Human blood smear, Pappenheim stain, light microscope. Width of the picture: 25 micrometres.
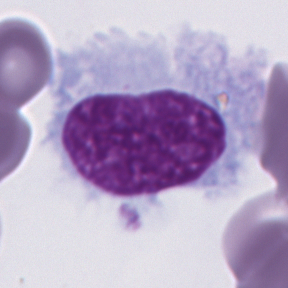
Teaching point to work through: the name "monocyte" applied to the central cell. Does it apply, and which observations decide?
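Monocyte is not the right name here; the central cell is a hairy cell. What decides it is the ragged outline, fringed with fine hair-like projections.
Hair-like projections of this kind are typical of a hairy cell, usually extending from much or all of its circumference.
The cytoplasm shows no distinct granules, in keeping with a hairy cell.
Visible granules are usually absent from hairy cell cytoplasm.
The cytoplasm is pale greyish-blue, and the nucleus sits low in the cell, with much more cytoplasm above it than below it. A small purple fragment lies just below the cell.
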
